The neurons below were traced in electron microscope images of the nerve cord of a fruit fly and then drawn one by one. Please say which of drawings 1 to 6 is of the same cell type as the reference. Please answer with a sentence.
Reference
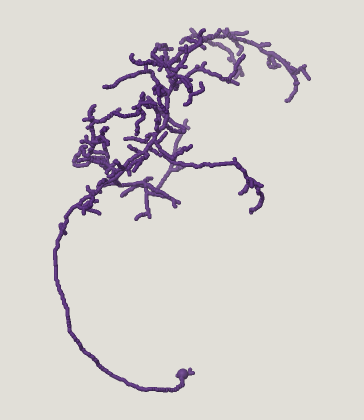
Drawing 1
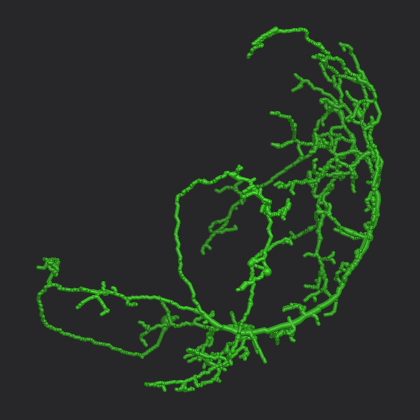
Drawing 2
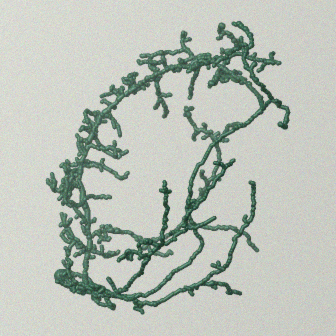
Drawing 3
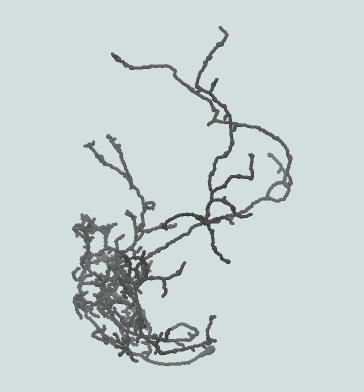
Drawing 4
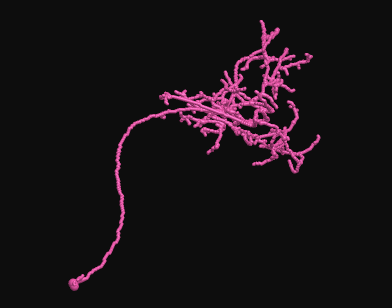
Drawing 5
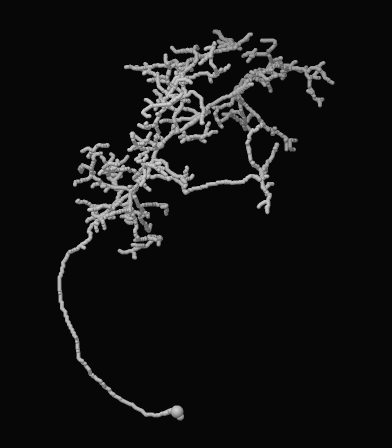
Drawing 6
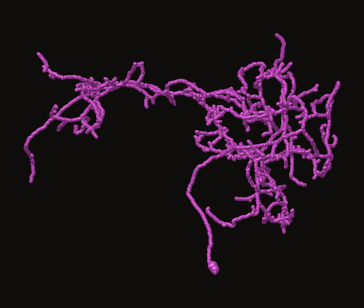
Drawing 5 is of the same cell type.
